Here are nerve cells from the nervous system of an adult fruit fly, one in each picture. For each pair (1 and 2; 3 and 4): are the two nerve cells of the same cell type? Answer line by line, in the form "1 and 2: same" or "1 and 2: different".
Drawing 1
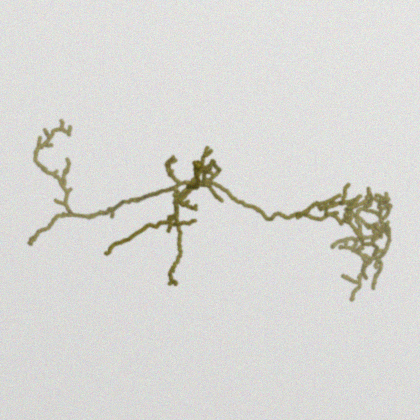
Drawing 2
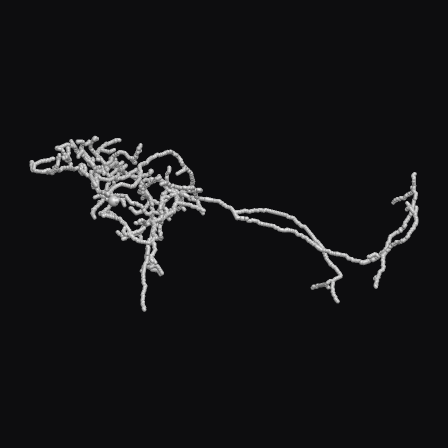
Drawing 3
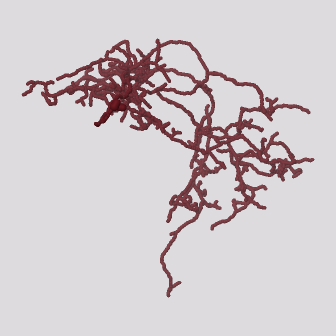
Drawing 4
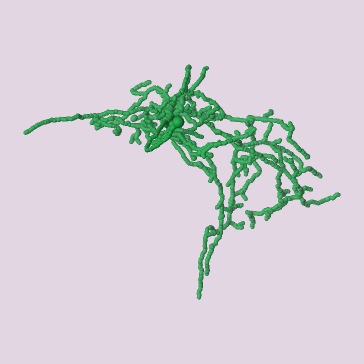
1 and 2: same
3 and 4: same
